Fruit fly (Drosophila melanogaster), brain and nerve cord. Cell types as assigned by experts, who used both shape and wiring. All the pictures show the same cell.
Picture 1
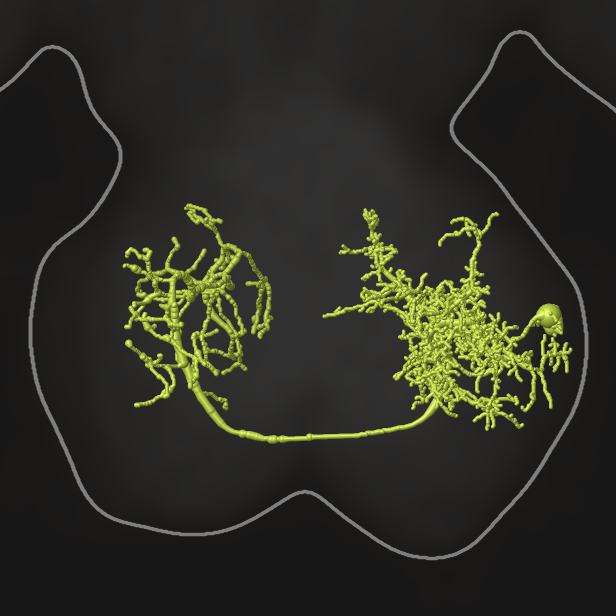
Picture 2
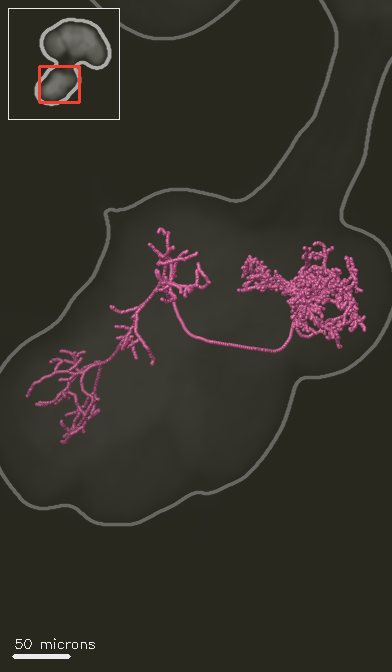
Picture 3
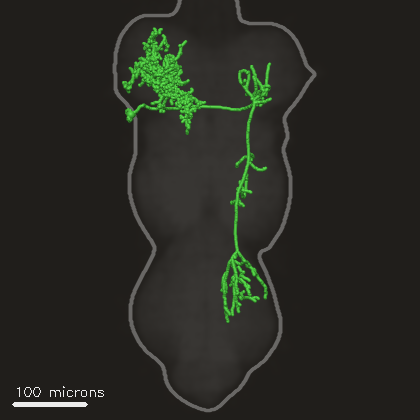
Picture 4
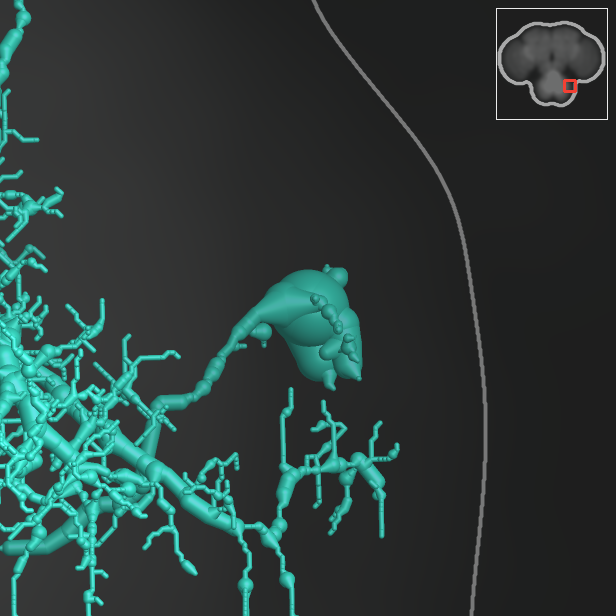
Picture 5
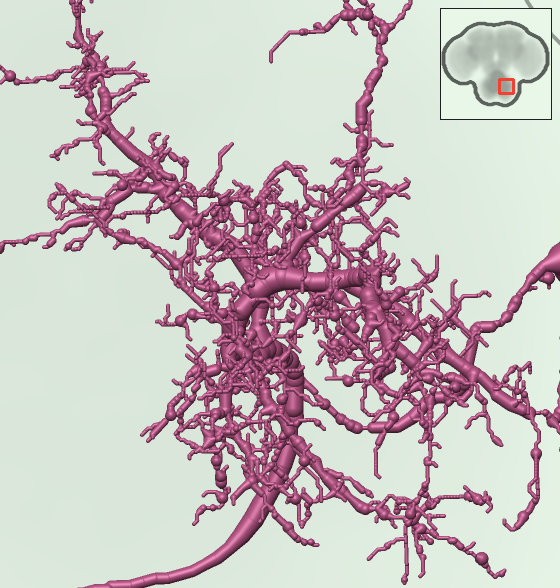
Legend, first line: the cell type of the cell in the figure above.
IN19B010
